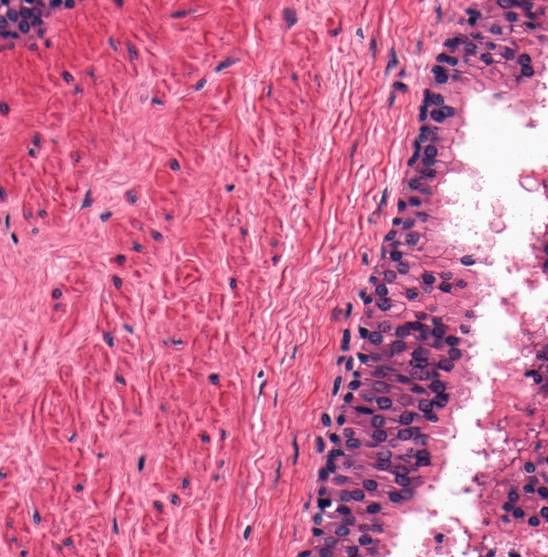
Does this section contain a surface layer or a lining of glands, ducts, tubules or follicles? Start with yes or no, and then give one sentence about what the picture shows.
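Yes. An epithelium runs down the right side of the field and lines an open lumen at the far right edge.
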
